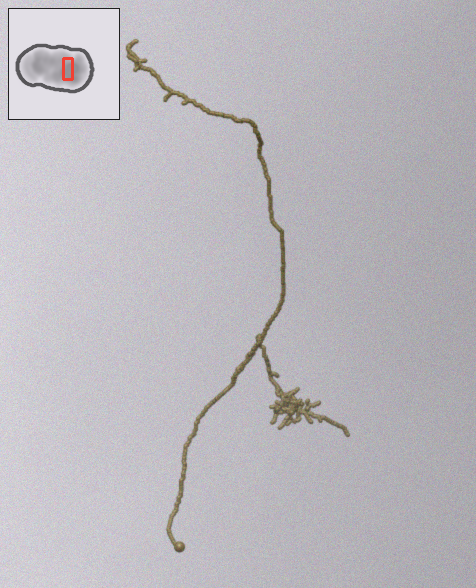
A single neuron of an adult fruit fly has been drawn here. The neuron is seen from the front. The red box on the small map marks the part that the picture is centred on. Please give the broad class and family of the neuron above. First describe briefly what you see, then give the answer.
Its cell body lies at the bottom of the picture. In this view it is taller than it is wide. This is a visual projection neuron. Its family is LC.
